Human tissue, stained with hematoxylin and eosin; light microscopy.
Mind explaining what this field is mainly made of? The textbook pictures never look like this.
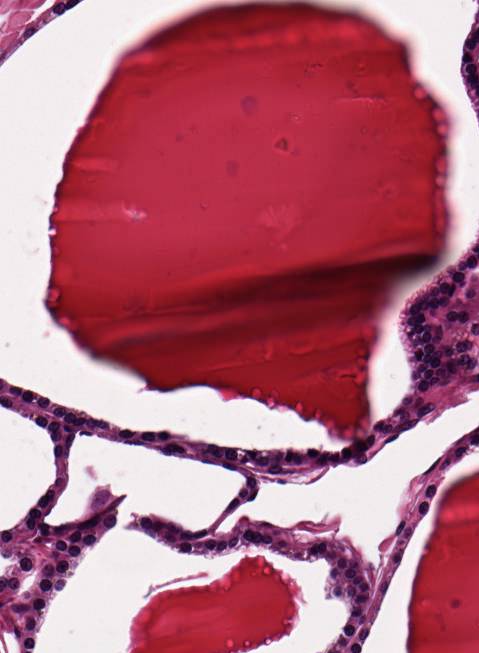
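Thyroid follicle: rounded follicles of very unequal size, lined by a single layer of flattened to low cuboidal cells.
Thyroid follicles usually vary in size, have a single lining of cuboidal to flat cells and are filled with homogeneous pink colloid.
The large follicle filling most of the upper half holds homogeneous deep red colloid; a smaller colloid-filled one lies at bottom centre.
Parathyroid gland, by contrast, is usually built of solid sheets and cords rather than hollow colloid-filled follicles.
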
